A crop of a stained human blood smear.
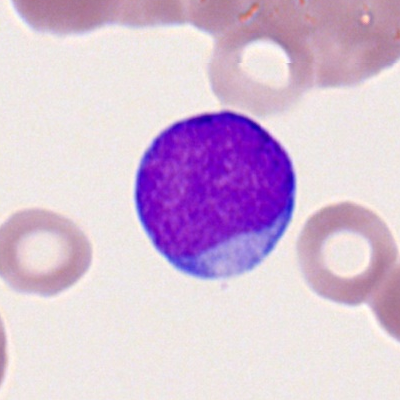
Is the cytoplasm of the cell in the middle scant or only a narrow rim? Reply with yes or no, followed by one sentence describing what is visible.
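Yes. The cytoplasm is scant, seen mainly as a crescent at the lower right of the cell.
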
